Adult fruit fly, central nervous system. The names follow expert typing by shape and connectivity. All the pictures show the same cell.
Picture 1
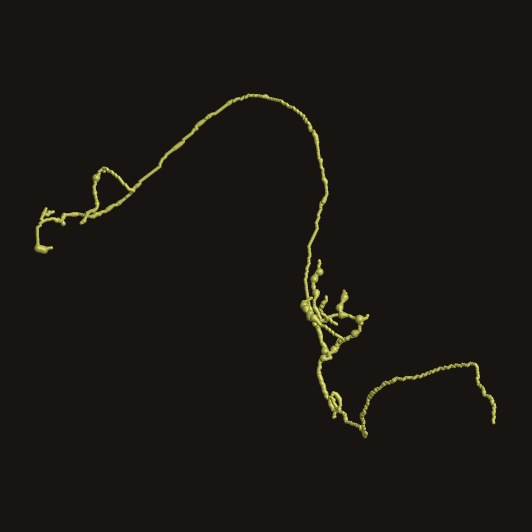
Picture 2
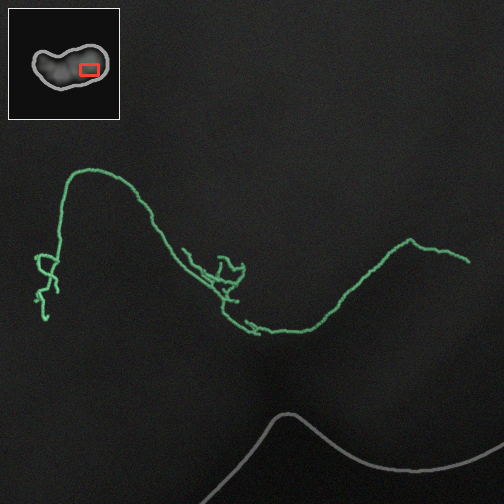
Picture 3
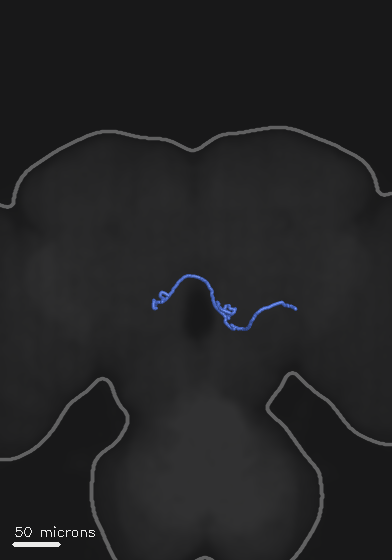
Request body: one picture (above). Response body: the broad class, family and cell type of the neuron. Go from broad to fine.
sensory neuron entering the brain; class olfactory; ORN_VC3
